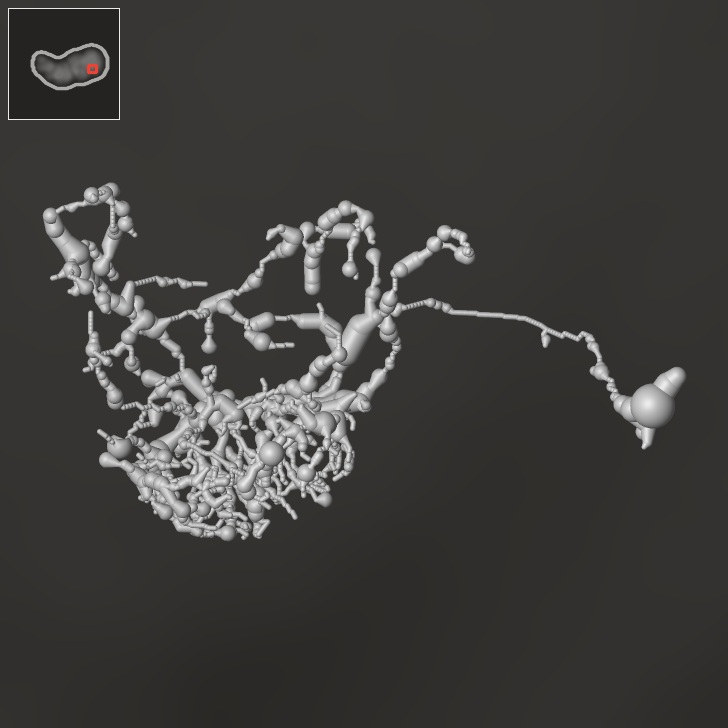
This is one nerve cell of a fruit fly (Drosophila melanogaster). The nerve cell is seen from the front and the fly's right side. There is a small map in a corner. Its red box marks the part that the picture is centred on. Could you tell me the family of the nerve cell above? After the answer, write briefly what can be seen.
Its family is hemilineage ALl1_dorsal. Its broad class is central-brain intrinsic neuron. The cell body can be seen on the right of the picture. The picture shows dozens of branch ends.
